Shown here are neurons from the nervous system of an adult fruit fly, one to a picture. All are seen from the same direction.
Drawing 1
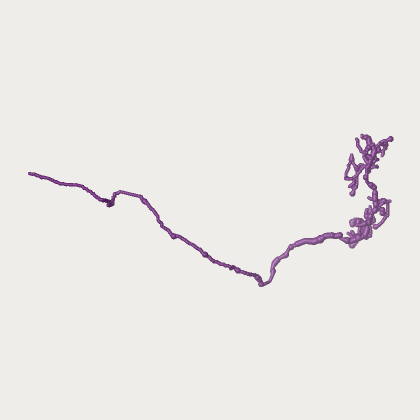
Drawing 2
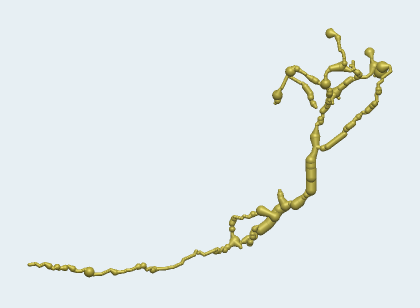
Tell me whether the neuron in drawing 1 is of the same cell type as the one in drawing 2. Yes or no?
yes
